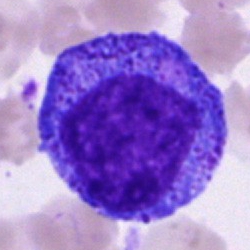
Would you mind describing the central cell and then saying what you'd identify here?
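The outline is roughly round, with a slightly uneven, knobbly edge. Small bumps project from the margin in several places. A small purple fragment lies just off the left edge. Slight blurring softens the fine detail. The cell is a promyelocyte.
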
